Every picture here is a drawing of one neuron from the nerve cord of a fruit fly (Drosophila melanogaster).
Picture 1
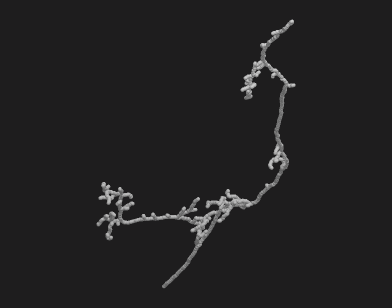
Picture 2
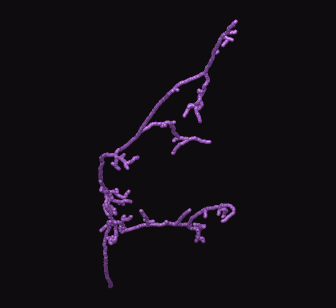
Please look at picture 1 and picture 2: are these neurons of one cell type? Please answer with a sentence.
They are of the same cell type.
